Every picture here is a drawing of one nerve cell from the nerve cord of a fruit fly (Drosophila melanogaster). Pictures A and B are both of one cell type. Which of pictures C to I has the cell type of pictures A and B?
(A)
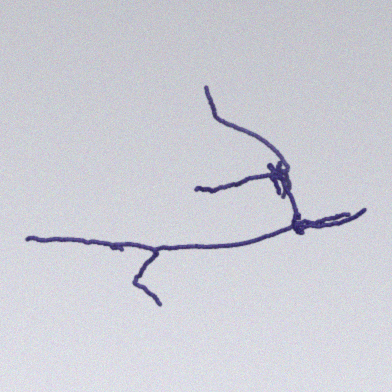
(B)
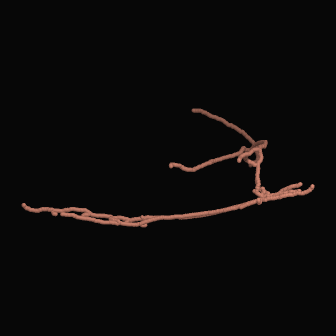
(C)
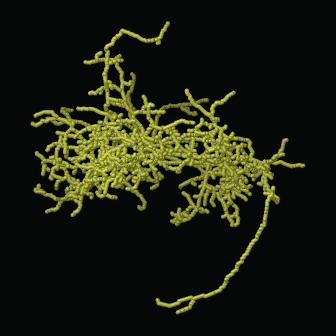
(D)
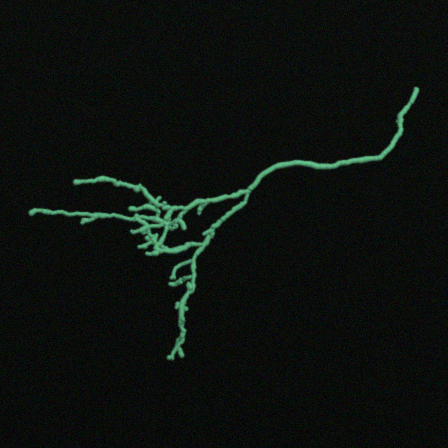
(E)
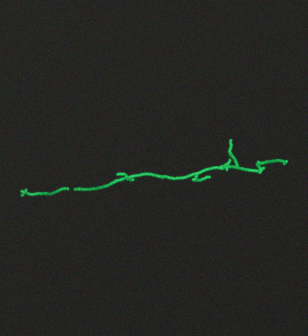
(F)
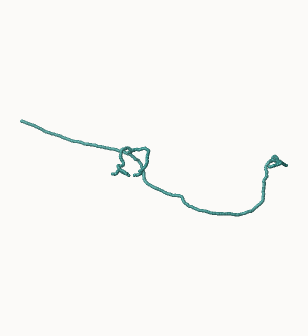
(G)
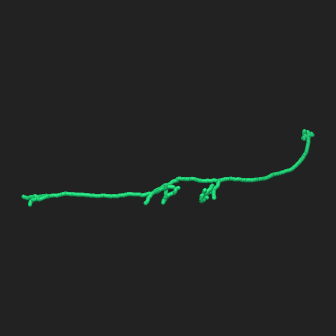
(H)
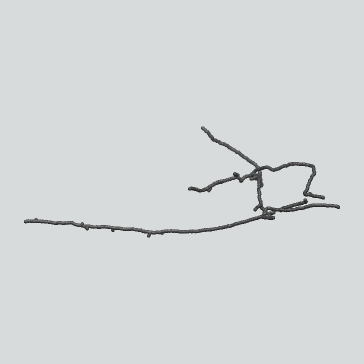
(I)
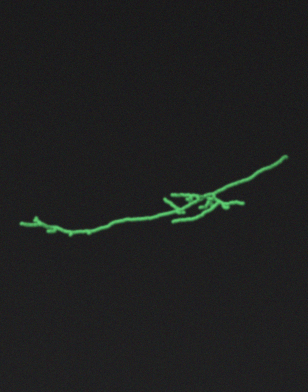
H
